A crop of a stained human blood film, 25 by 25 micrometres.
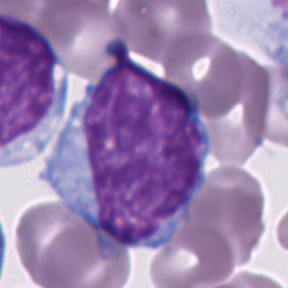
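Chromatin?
Fine, evenly spread purple network; no coarse dark clumps.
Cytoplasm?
Pale blue; broader rim on left, thin rim on right.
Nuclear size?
About 18 by 11 micrometres.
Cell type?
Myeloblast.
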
